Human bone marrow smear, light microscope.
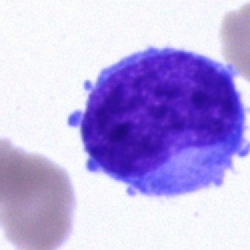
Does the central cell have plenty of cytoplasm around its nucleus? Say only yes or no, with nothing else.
No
